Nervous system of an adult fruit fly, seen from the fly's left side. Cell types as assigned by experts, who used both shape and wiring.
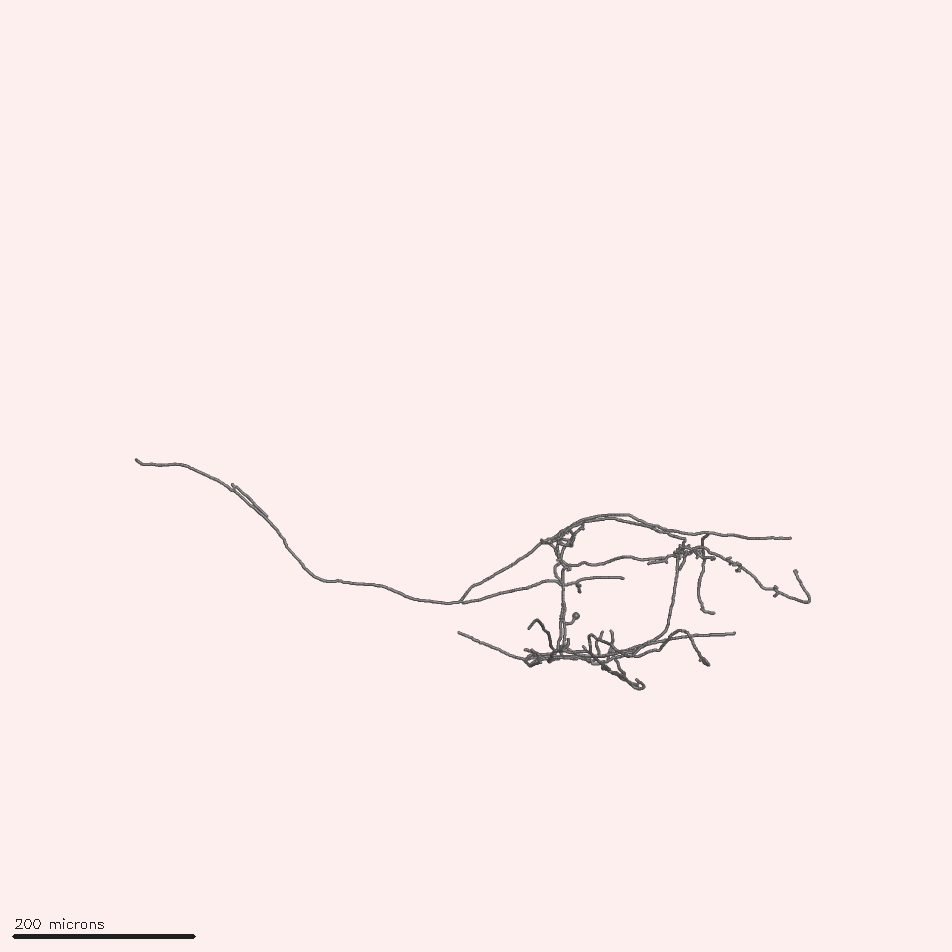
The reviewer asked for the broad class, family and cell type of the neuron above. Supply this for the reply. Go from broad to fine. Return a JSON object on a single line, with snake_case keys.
{"broad_class": "ascending neuron", "family": "hemilineage 09A", "cell_type": "AN09A005"}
